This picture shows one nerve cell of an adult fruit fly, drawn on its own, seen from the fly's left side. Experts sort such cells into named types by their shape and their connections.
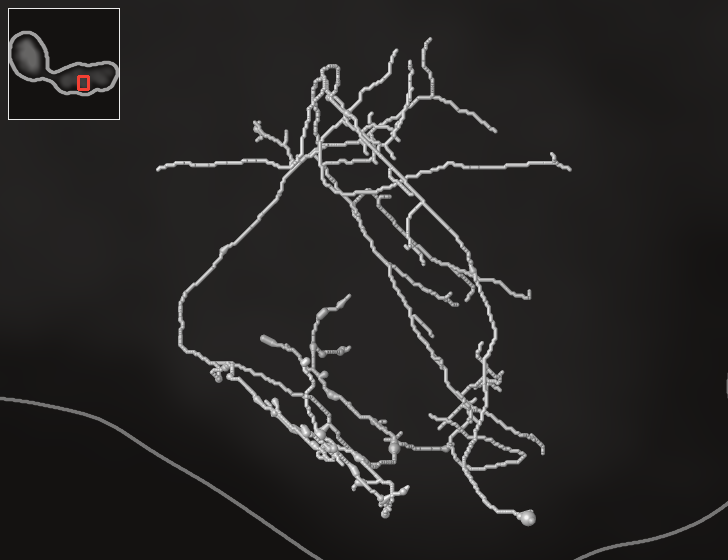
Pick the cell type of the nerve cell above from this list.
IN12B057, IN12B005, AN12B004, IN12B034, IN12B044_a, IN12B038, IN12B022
IN12B057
